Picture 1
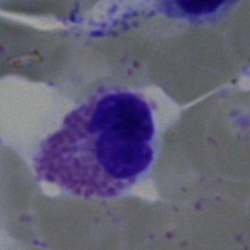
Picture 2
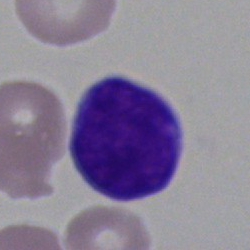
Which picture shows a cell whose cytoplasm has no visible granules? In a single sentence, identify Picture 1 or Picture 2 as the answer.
Picture 2 has the cell with no visible granules in its cytoplasm.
